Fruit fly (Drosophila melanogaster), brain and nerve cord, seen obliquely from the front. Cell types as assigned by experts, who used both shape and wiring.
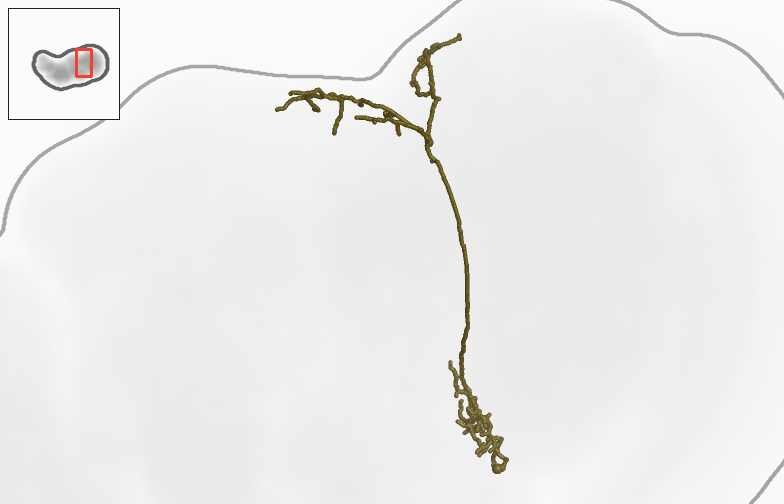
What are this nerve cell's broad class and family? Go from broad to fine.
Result: central-brain intrinsic neuron; hemilineage FLAa3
